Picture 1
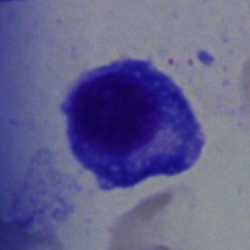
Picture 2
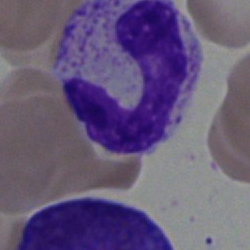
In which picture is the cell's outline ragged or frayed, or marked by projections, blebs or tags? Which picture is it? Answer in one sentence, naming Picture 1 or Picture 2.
Picture 1 is where the cell's outline is rough.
